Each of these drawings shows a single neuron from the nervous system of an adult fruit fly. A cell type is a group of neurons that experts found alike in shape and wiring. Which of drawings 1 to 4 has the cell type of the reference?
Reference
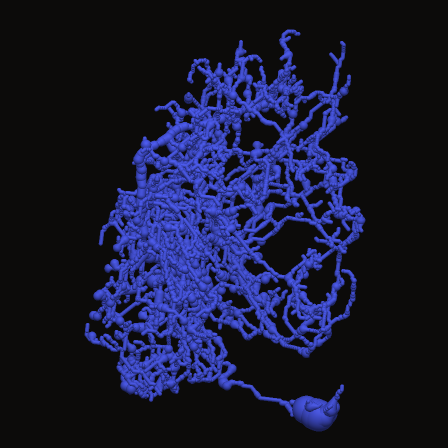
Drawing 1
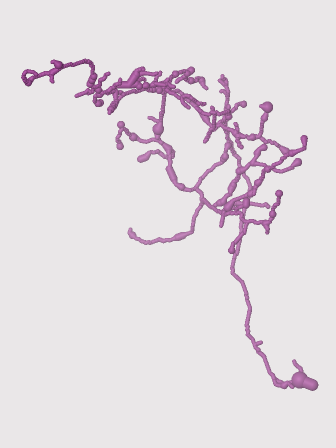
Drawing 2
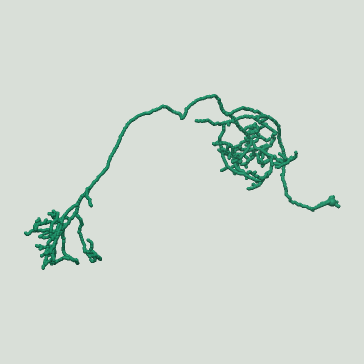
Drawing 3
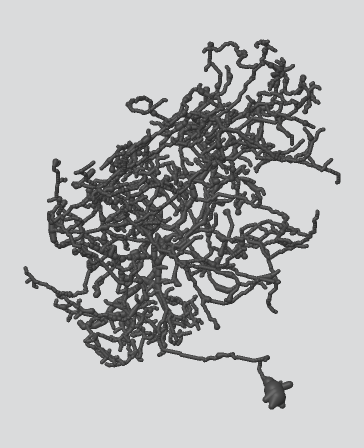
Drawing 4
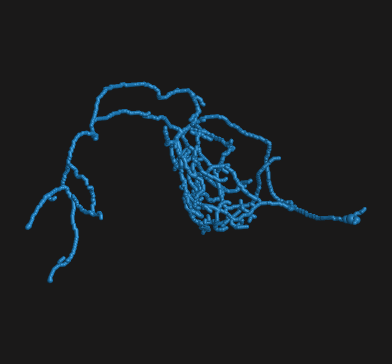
Drawing 3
